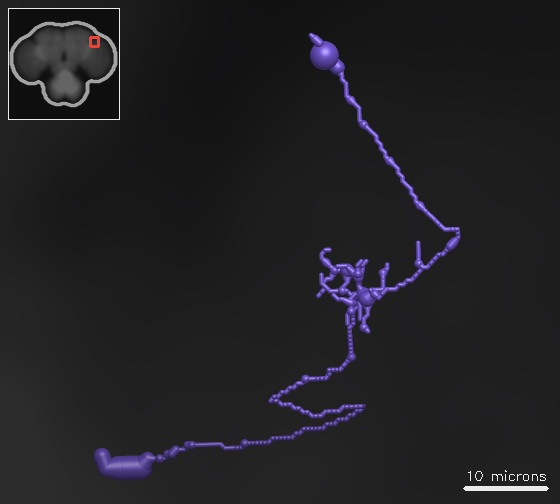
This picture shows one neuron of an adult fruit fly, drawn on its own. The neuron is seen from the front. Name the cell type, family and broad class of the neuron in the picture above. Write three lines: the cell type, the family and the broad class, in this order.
Tm9
Tm
optic-lobe intrinsic neuron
